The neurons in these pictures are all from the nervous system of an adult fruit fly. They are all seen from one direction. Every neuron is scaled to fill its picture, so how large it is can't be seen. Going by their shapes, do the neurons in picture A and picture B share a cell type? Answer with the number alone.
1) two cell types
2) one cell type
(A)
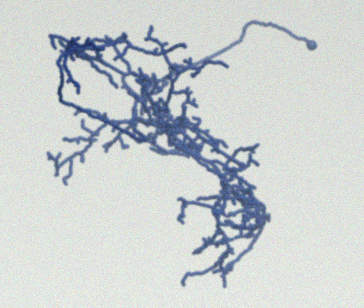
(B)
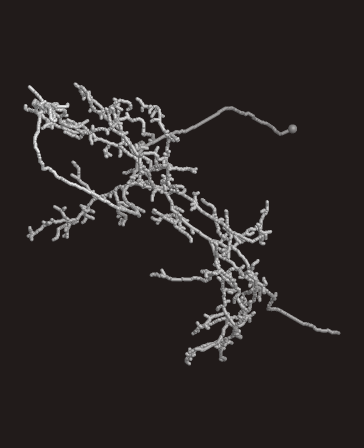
2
